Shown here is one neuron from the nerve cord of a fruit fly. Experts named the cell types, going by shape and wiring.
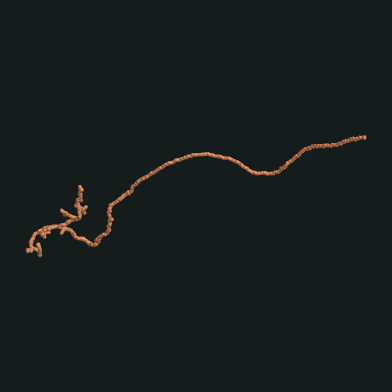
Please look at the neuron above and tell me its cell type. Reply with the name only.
SNta18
